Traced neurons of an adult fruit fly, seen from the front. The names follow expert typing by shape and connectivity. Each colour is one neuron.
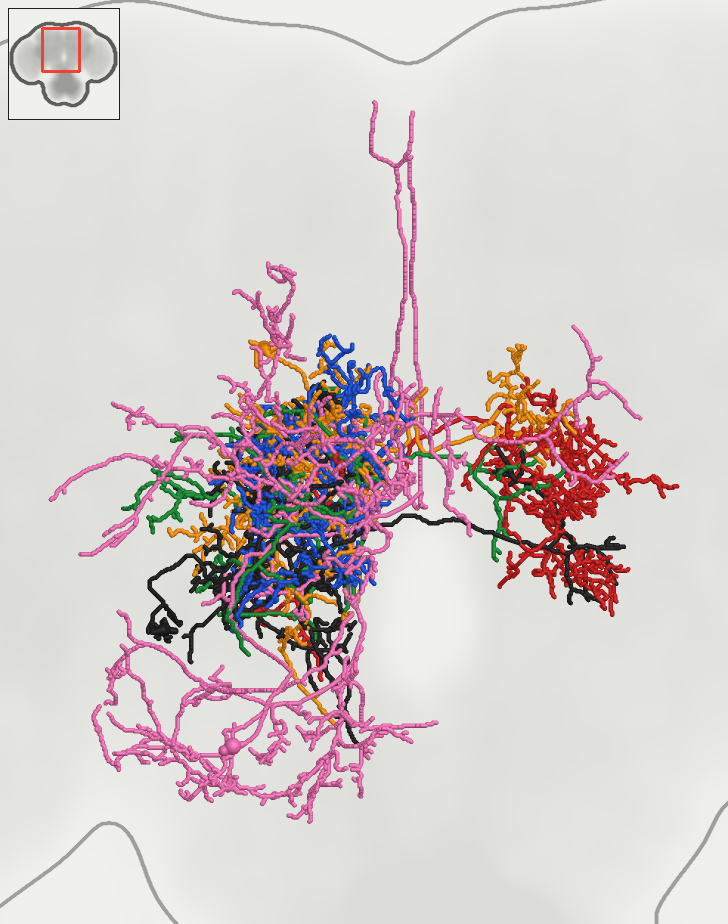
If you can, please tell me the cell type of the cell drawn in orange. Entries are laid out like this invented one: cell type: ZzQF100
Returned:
cell type: PS276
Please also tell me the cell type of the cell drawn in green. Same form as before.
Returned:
cell type: PS076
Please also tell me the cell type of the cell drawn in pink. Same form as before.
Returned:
cell type: OCG06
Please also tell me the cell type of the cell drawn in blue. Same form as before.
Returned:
cell type: PS310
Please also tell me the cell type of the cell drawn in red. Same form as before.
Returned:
cell type: PS279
